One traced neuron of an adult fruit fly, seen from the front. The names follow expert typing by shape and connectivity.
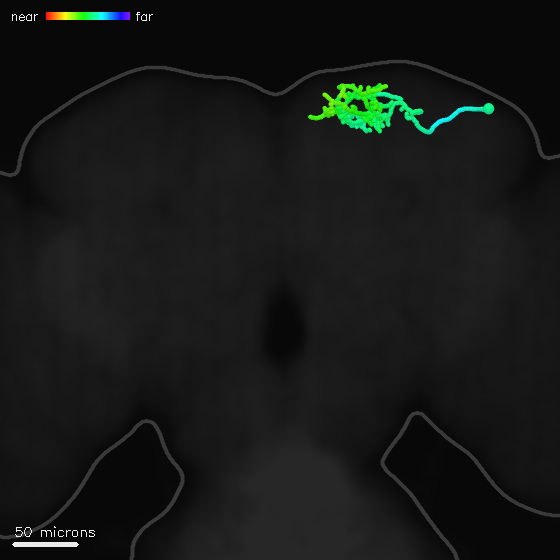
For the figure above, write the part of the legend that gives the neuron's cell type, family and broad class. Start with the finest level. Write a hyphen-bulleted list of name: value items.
- cell type: SMP215
- family: hemilineage SLPpl1
- broad class: central-brain intrinsic neuron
